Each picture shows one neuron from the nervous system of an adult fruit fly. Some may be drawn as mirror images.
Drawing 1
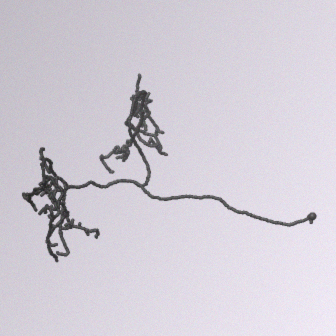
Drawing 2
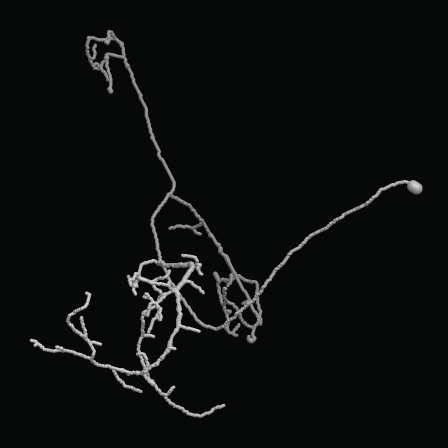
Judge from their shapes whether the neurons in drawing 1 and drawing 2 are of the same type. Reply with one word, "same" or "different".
different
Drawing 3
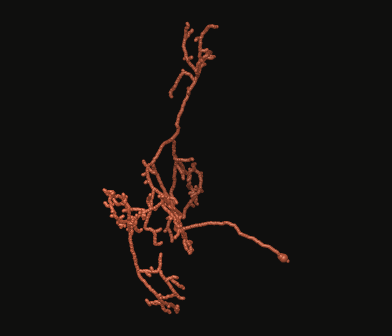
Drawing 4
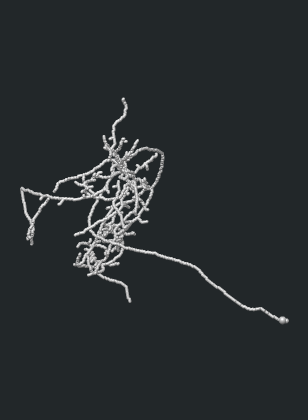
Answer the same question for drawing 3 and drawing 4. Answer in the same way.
different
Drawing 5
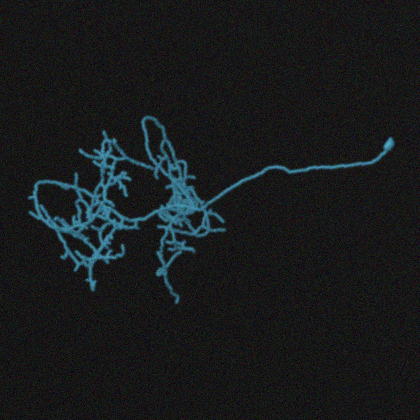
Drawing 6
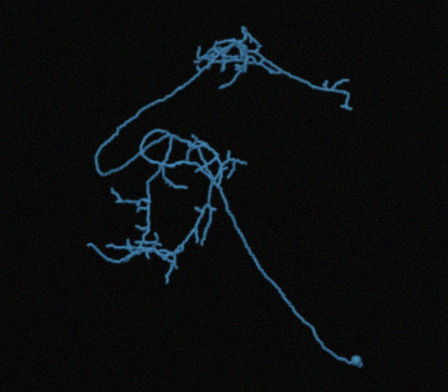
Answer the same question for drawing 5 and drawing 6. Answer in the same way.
same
